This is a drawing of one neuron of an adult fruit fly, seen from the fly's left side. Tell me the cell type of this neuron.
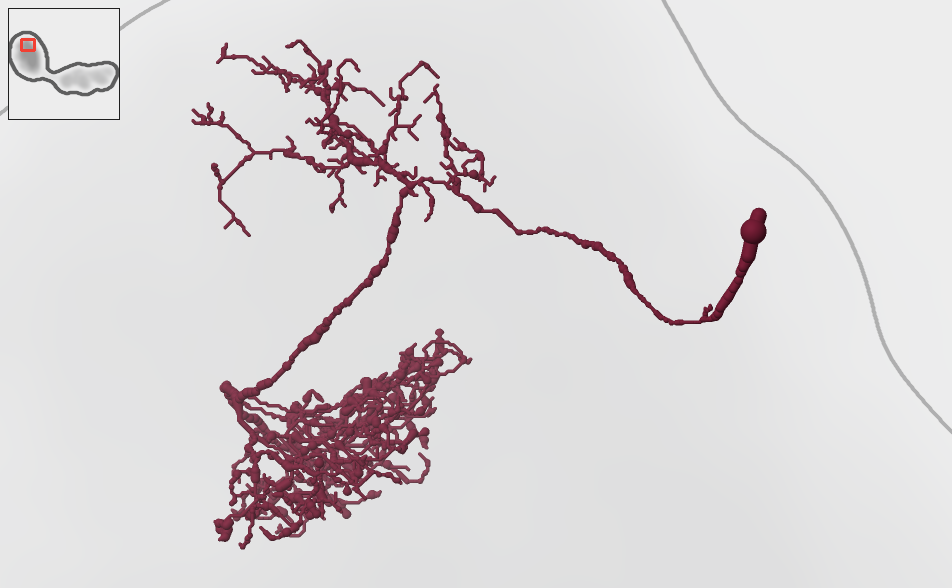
FB6E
